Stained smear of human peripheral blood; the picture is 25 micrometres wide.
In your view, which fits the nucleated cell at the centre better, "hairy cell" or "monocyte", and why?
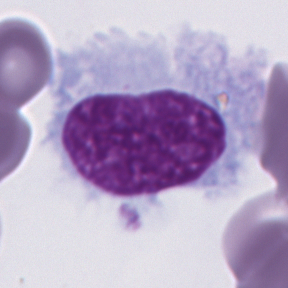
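Hairy cell, not monocyte. Outline ragged; fine hair-like projections fringe the cytoplasm. Nucleus sits low in the cell, with much more cytoplasm above it than below. Cytoplasm pale greyish-blue, without distinct granules.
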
